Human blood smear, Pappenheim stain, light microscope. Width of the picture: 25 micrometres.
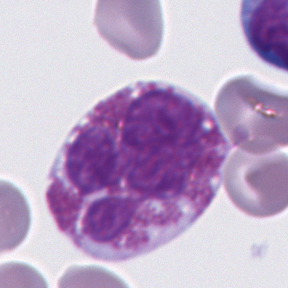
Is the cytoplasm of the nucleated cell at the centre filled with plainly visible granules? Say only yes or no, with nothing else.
Yes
